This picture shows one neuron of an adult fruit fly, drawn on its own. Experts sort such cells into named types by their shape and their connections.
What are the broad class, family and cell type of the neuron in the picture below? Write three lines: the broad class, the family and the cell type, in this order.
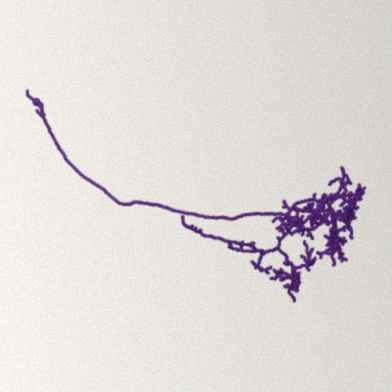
central-brain intrinsic neuron
hemilineage WEDd2
WED074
